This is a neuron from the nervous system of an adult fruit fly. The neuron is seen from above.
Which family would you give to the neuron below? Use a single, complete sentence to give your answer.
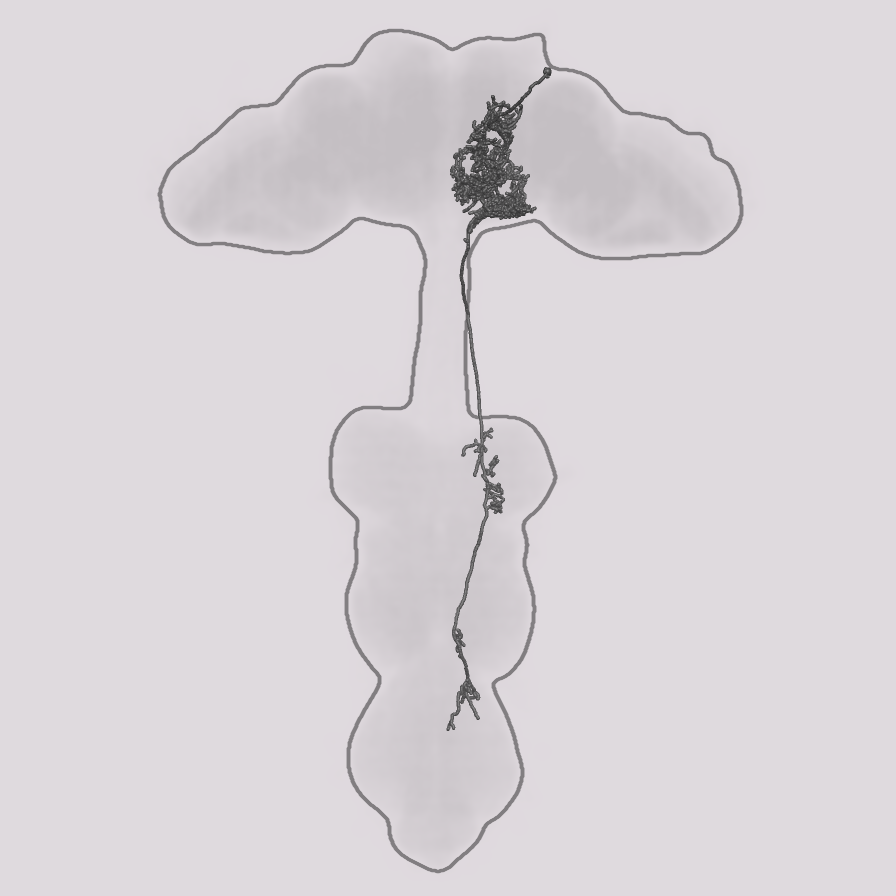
The neuron is assigned to family hemilineage WEDd1.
